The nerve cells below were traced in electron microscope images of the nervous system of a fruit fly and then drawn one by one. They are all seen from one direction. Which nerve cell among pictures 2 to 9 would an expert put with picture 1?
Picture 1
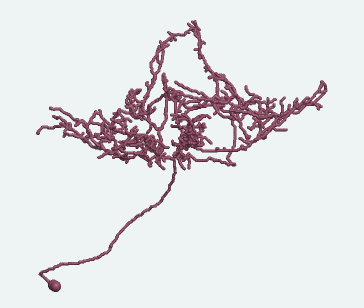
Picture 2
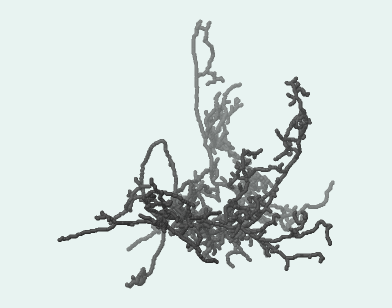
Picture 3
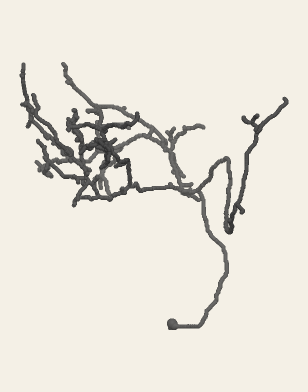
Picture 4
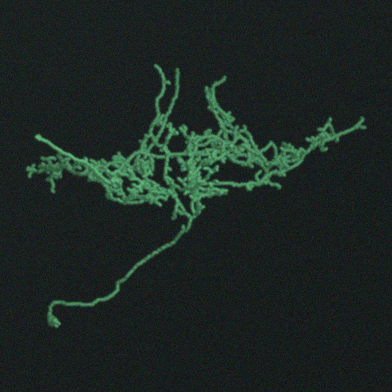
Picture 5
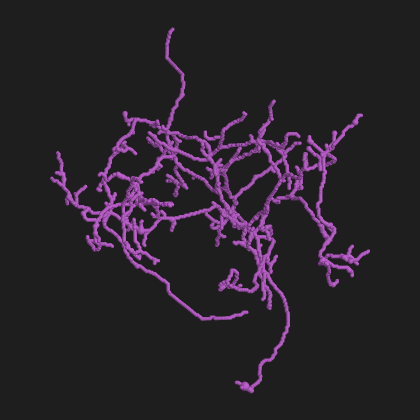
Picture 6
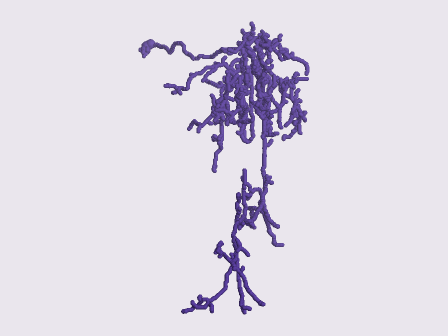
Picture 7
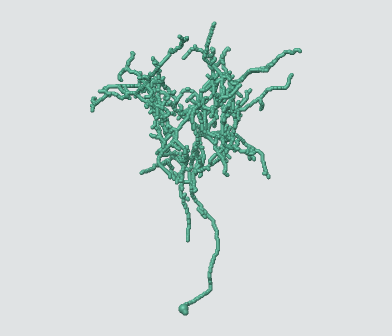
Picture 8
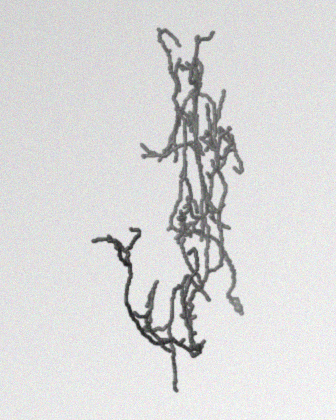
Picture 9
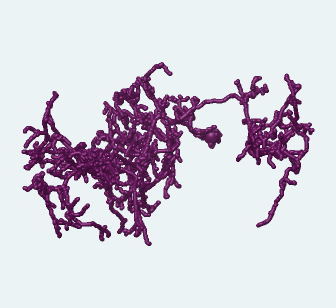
Picture 4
